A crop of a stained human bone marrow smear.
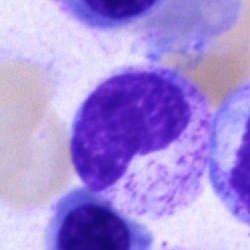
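Metamyelocyte, with a roughly round, smooth outline. Its nucleus is kidney-shaped, the indentation on the lower right side, and it fills the upper left of the cell, so the cytoplasm lies mainly at the lower right. Look there: fine pink-purple granules are scattered through that cytoplasm.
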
